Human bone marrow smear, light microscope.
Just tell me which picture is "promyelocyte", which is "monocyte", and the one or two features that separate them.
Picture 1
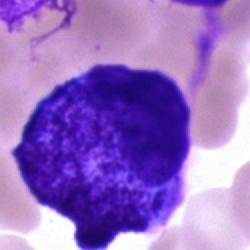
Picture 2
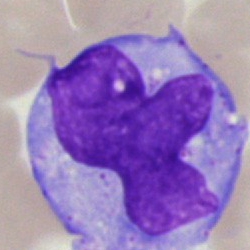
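Promyelocyte in picture 1, monocyte in picture 2. The promyelocyte is roughly rounded with an uneven, bumpy edge and a rounded bleb bulging from the bottom; the monocyte is roughly round with small pointed tags along the upper edge. Promyelocyte staining intense dark blue-purple throughout, the right part more evenly dark than the speckled left-centre, no clear vacuoles. Monocyte nucleus irregular and folded, deeply notched.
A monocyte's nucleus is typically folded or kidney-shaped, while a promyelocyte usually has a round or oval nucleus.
Monocyte cytoplasm plentiful and pale grey-blue, with a few small clear spots.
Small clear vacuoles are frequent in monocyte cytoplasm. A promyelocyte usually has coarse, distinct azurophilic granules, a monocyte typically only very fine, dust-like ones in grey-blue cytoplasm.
Around the monocyte lie only pale red cells without nuclei; no other nucleated cell touches it.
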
